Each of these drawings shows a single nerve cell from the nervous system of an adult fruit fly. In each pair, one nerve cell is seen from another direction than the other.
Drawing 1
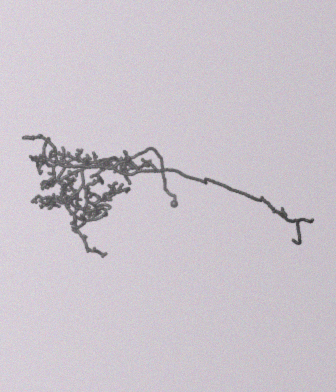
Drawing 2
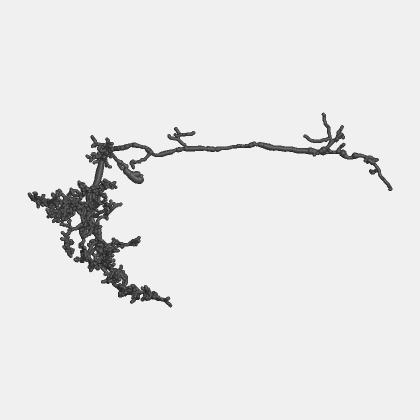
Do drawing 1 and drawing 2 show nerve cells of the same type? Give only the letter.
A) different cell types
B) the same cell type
A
